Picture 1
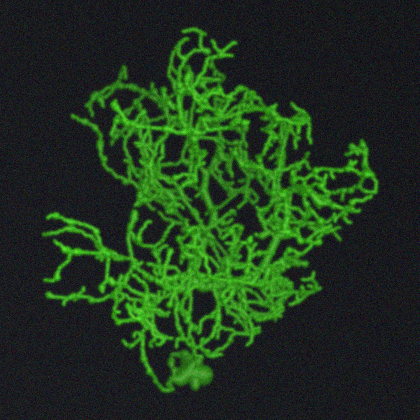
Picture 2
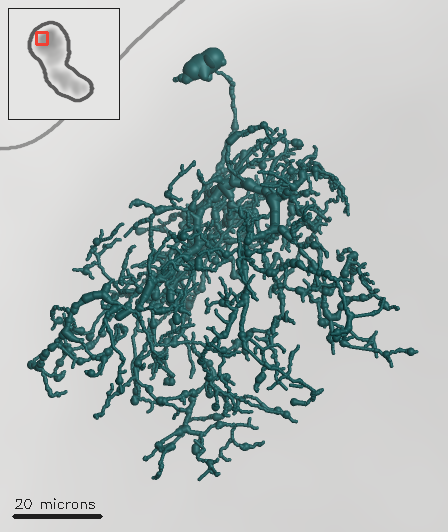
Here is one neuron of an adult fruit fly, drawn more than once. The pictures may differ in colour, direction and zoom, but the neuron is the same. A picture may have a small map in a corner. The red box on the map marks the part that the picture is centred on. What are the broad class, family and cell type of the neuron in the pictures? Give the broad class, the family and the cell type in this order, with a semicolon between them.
central-brain intrinsic neuron; hemilineage ALl1_dorsal; lLN2X02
